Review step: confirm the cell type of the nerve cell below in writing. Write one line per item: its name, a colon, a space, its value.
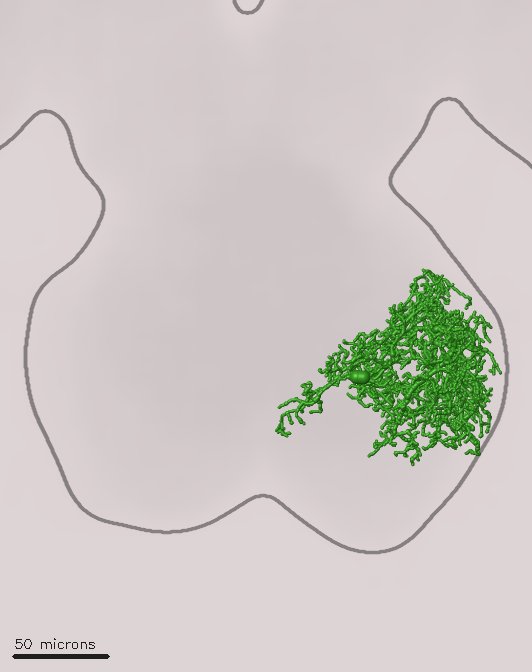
cell type: IN08A005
